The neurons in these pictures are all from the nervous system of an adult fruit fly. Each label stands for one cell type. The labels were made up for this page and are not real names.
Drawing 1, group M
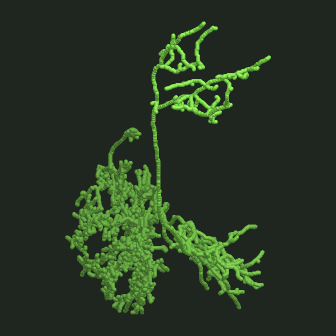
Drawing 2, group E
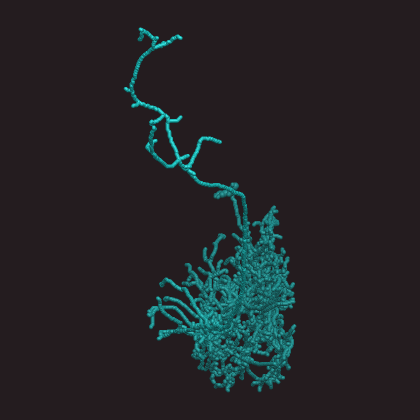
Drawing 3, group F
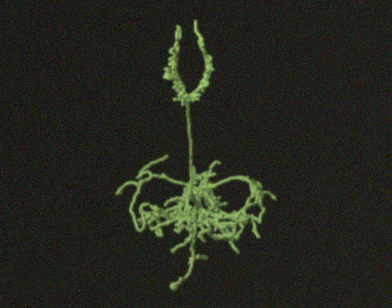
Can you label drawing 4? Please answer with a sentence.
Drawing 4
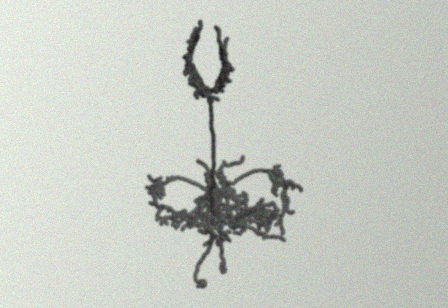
It belongs to group F.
